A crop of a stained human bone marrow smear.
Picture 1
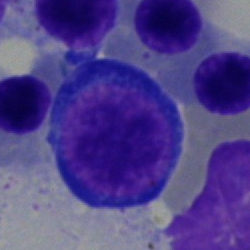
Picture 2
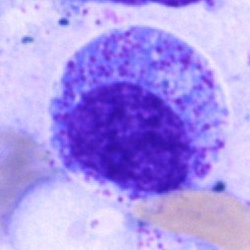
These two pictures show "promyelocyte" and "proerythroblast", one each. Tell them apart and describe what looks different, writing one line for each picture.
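Picture 1: proerythroblast. No granules are seen in the cytoplasm.
Picture 2: promyelocyte. Many purple-red granules are scattered through the cytoplasm.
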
